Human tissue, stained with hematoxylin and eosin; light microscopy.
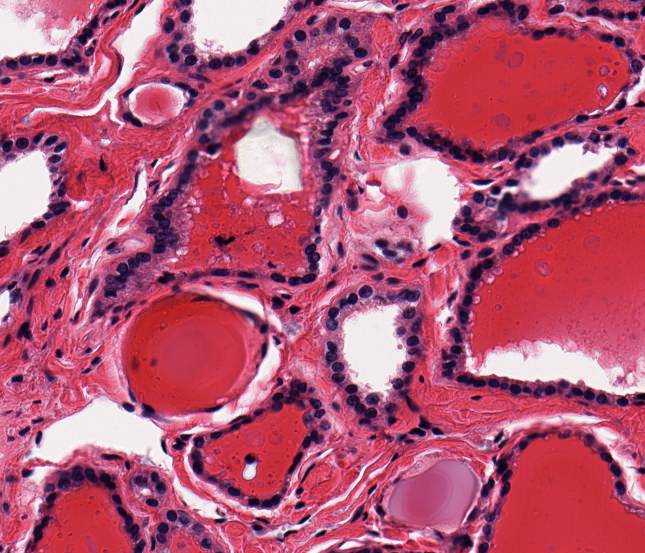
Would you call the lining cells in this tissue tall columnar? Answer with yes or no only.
No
